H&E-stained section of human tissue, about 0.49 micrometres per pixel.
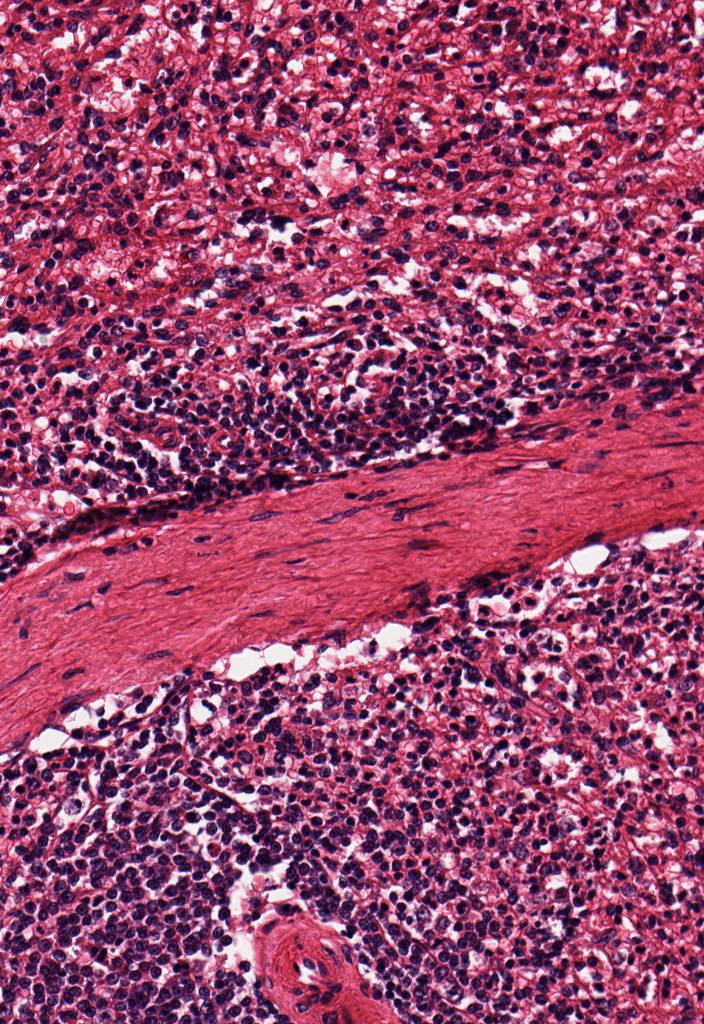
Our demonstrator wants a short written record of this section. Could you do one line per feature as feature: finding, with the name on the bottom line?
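Cellularity: dense, mainly small round dark-nucleated cells above and below central band
Band: broad, eosinophilic, fibrous; diagonal, lower at left edge, higher at right
Band nuclei: elongated, spindle-shaped, parallel to band length
Lower half: small round cells, dense dark nuclei, scant cytoplasm
Organ: spleen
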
